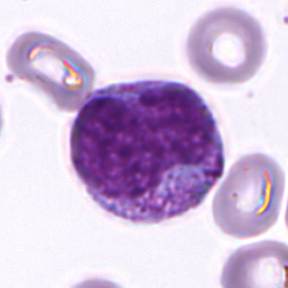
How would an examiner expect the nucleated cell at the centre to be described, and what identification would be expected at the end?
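The cell has a round, smooth outline. Its nucleus fills most of the cell and shows a shallow indentation at the lower right. The cytoplasm is widest at the bottom of the cell. This cell is a myelocyte.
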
